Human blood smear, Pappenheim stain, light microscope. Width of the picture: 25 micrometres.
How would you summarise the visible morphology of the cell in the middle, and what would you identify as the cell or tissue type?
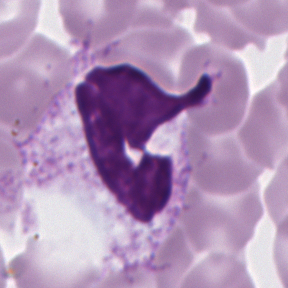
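See how the nucleus sends a narrow, tapering extension toward the upper right, its chromatin dark purple and densely stained throughout. The cytoplasm is abundant and very pale, almost colourless, with fine purple granules scattered in it. That's a segmented neutrophil.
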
